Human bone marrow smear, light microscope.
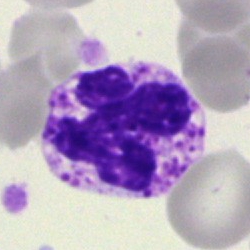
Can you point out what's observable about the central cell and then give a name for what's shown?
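Roughly round outline on this one, and the chromatin is clumped and dark purple, with no nucleoli showing. You'll also catch scattered dark purple granules in the cytoplasm. That's a segmented neutrophil.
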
